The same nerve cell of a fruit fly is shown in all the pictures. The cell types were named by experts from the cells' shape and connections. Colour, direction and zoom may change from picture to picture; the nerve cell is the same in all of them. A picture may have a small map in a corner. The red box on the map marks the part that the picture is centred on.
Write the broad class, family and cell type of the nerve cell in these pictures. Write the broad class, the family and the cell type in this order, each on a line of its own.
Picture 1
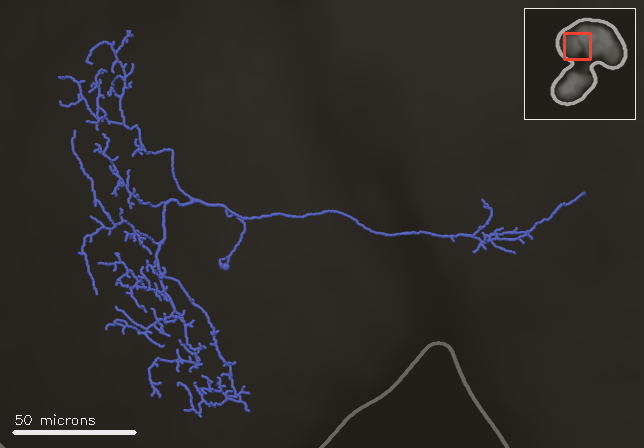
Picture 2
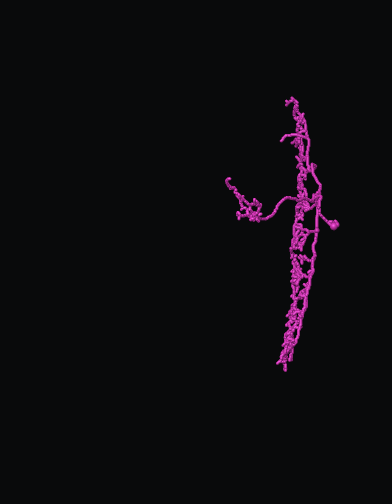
visual projection neuron
VST
VST1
